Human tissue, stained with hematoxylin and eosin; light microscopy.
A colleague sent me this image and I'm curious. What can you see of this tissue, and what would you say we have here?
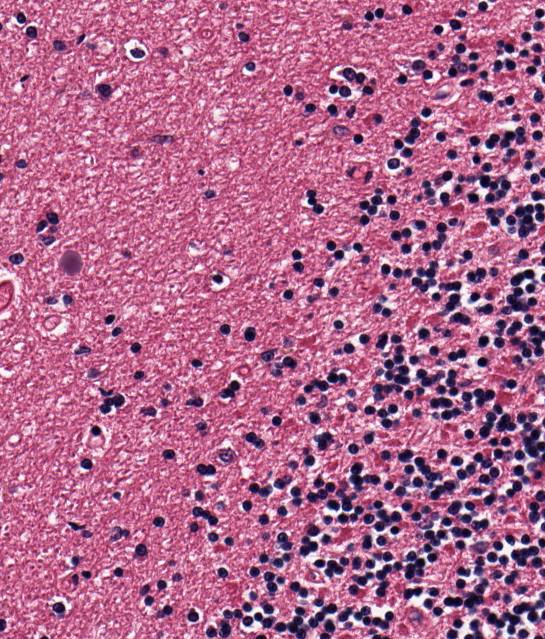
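Notice two zones: pale pink and sparsely cellular at left and top, densely cellular at right and lower right. Their border is irregular, not sharply straight. Closely packed small cells make up the dense zone: round, dark nuclei, scant visible cytoplasm. Scattered singly in the sparse zone are small cells, many in a clear halo. This is cerebellum.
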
